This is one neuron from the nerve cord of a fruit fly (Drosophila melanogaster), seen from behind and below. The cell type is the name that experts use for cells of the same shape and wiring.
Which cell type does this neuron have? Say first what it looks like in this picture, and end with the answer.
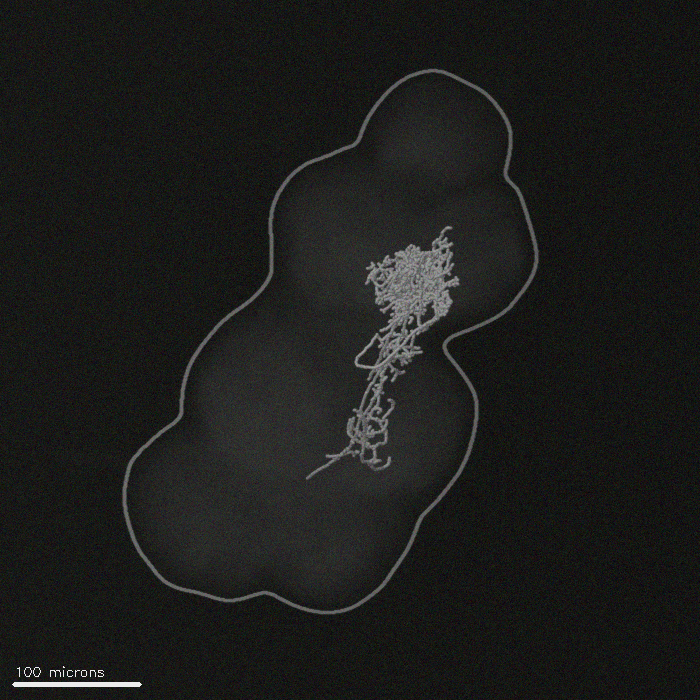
From top to bottom in the picture it spans about 200 microns. As drawn here it is taller than it is wide. Its broad class is nerve-cord intrinsic neuron. The cell type is IN17A011.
